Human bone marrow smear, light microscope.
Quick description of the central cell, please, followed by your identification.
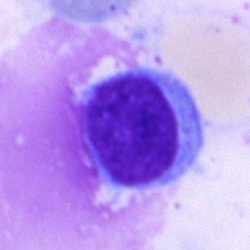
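Round and smooth, the outline encloses a nucleus that occupies most of the cell. Only a narrow rim of cytoplasm remains, widest on the right side. No granules are seen in the cytoplasm. It is a lymphocyte.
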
